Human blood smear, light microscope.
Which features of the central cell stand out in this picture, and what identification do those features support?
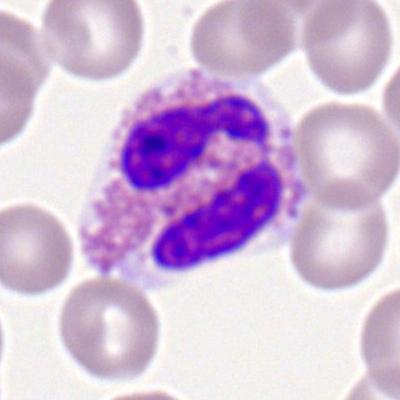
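Two separate lobes make up the nucleus, lying one above the other, each an elongated, curved shape. Their chromatin is dark purple and coarsely clumped. Granules also fill the gap between the two lobes. This is an eosinophil.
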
